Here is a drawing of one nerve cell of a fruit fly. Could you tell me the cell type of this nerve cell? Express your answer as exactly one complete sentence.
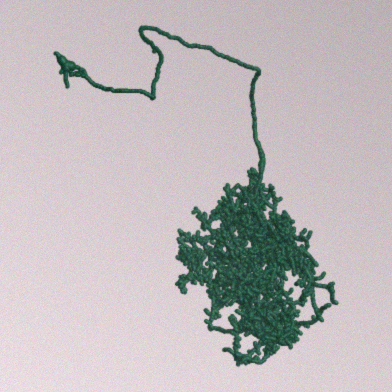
As for cell type, this nerve cell is IN19B012.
